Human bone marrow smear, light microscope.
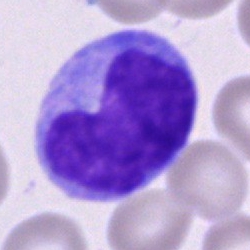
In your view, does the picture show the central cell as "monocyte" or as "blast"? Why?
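Monocyte is the answer for this cell. Its nucleus fills most of the cell and has one deep notch on the upper left side. Beside that notch, at the upper left, lies the widest band of cytoplasm. The chromatin looks clumped and blotchy.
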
